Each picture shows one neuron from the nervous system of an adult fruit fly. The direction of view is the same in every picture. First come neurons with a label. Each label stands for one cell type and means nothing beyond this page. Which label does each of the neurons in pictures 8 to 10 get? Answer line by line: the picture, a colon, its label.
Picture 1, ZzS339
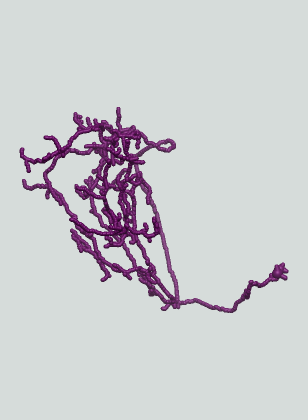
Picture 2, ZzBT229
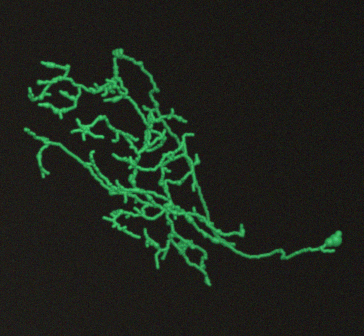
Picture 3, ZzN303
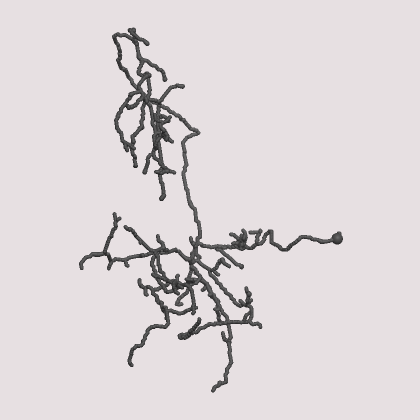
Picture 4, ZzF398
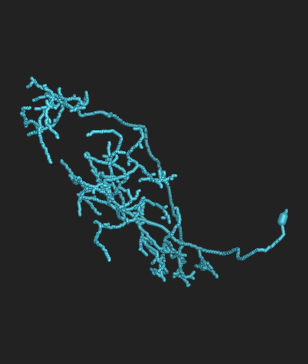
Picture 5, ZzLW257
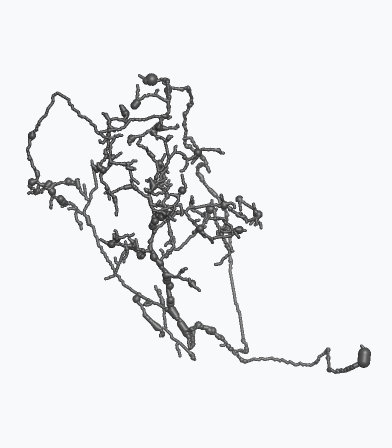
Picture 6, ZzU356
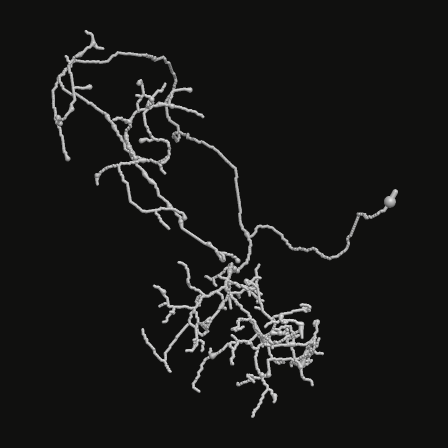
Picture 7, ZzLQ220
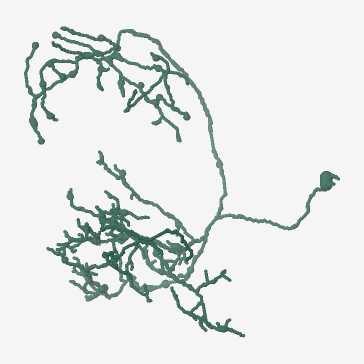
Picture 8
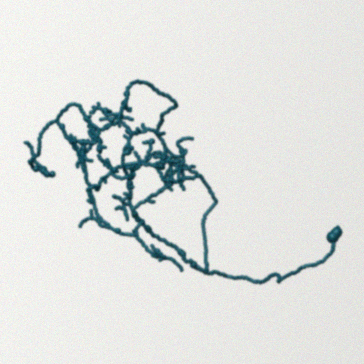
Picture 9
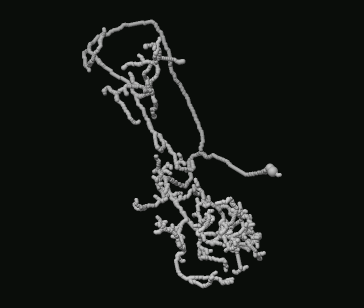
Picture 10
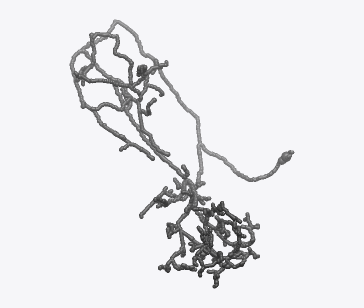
8: ZzLW257
9: ZzU356
10: ZzU356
